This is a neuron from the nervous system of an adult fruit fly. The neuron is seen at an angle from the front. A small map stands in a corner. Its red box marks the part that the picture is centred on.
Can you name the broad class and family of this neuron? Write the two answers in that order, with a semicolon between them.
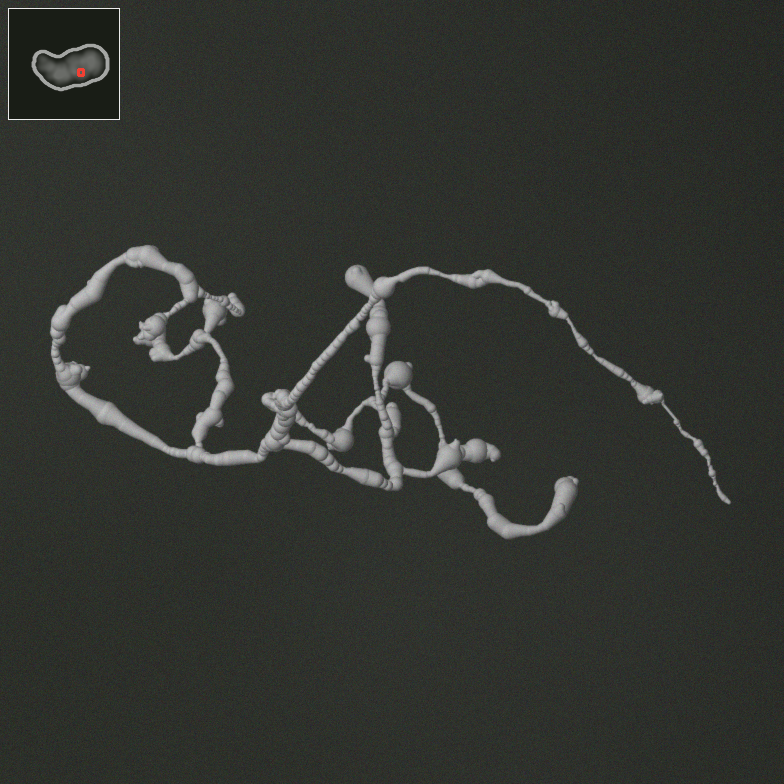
sensory neuron entering the brain; class olfactory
